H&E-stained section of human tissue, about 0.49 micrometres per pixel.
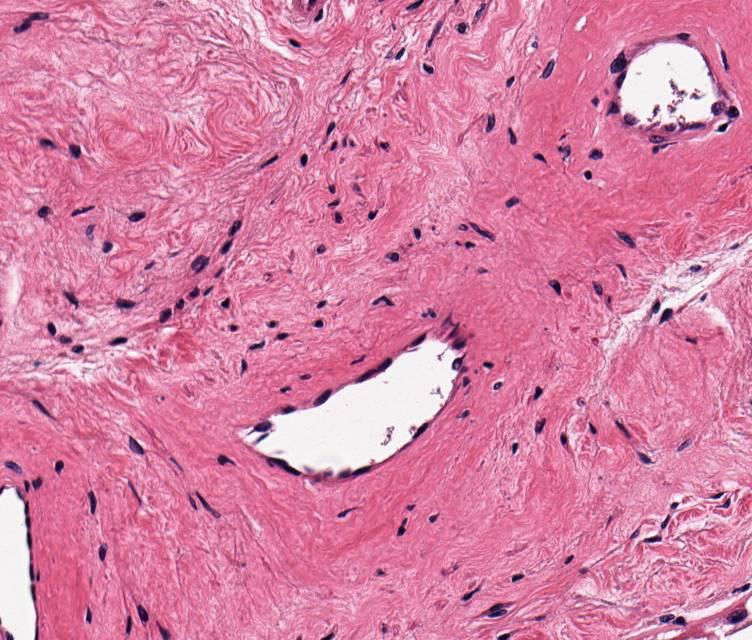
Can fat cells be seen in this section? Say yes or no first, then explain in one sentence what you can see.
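No. No fat cells are seen in the field.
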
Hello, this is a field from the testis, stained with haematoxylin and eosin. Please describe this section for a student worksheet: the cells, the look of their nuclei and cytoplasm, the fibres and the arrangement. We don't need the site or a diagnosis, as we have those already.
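Take in the whole field first: all of it is dense, deeply pink-staining collagenous fibrous tissue with scattered nuclei. Now look at those nuclei; they are small, dark and oval to spindle-shaped, spread sparsely through the collagen. In the centre you'll find an elongated, thin-walled vessel lined by flattened endothelial cells. Notice how the collagen bundles curve around it, following its outline.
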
